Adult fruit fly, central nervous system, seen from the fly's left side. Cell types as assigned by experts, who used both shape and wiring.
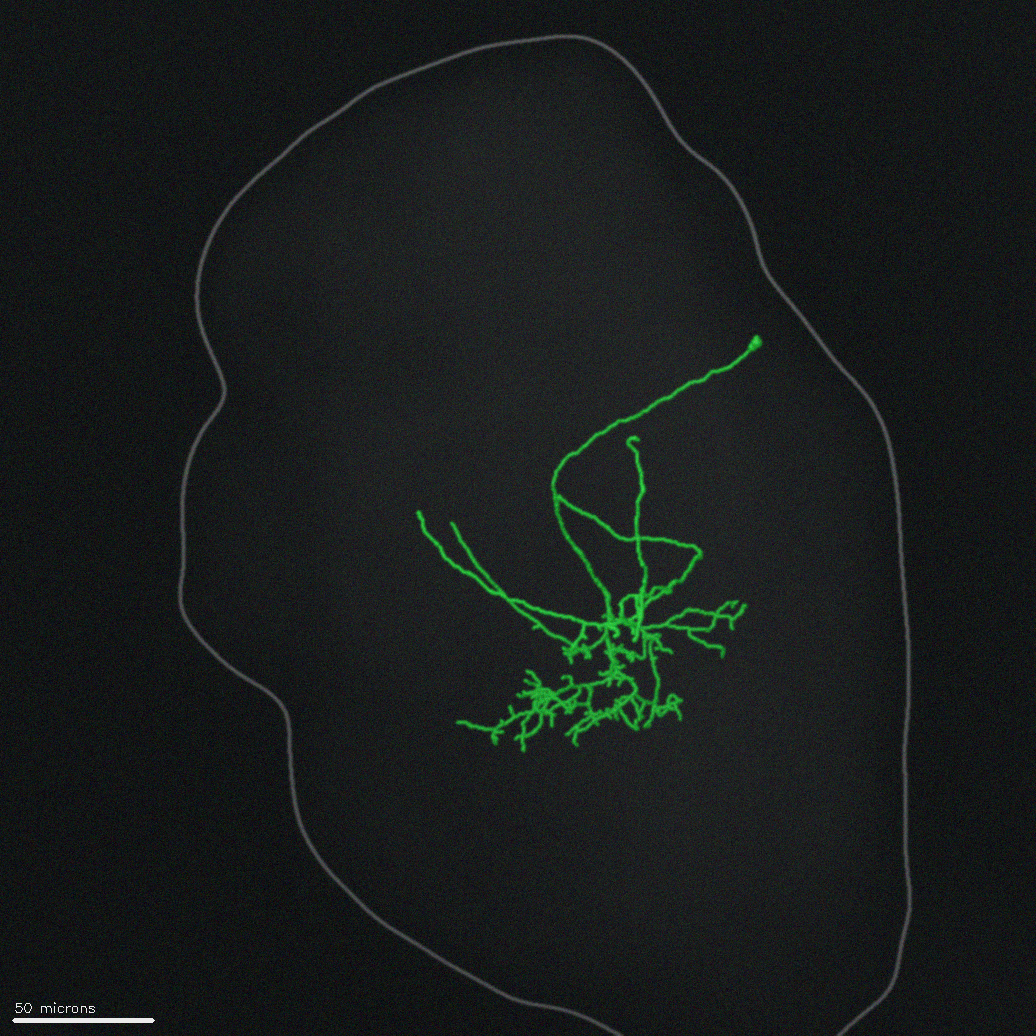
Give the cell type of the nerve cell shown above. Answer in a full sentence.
The cell type is CB2585.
